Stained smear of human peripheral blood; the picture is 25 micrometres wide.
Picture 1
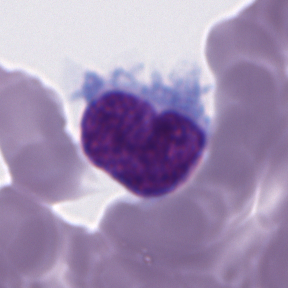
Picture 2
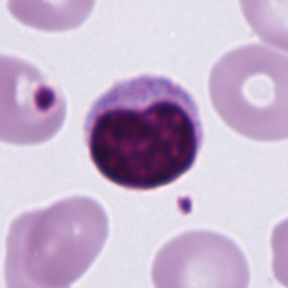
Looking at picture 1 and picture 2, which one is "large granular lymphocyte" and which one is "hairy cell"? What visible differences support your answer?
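Picture 1 shows a hairy cell and picture 2 a large granular lymphocyte. Both nuclei are notched along the upper edge, but the hairy cell's notch gives a two-lobed, heart-like shape, while the large granular lymphocyte's shallow notch makes a bean shape. The hairy cell's nucleus is about 11 by 9 micrometres; the other is about 9 by 7 micrometres and fills about 70% of its cell's area. In the hairy cell the scant, pale blue cytoplasm lies mostly above the nucleus, and its outer edge is ragged, with fine hair-like projections. In the large granular lymphocyte the nucleus lies low, with most cytoplasm above it, and fine reddish-purple granules are scattered there.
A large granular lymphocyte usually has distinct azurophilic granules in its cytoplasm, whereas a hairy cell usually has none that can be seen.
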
